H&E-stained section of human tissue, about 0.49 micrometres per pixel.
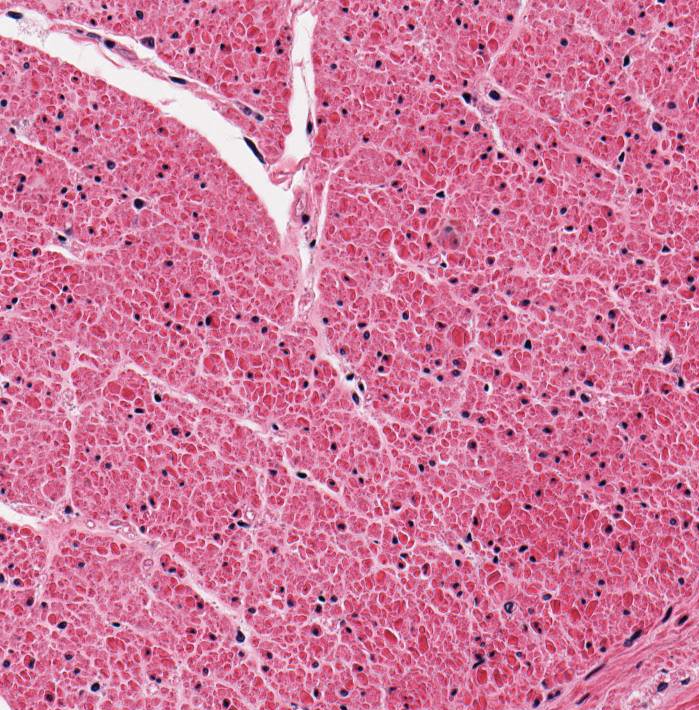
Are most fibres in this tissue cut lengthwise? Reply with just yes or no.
No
